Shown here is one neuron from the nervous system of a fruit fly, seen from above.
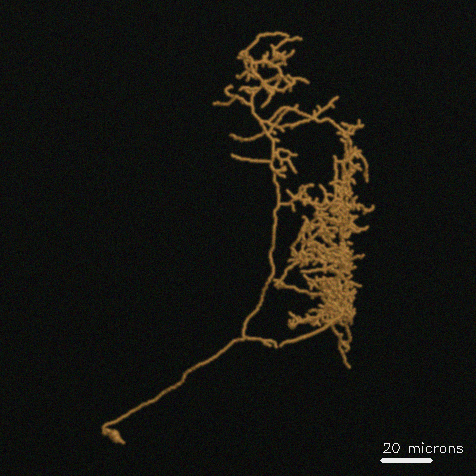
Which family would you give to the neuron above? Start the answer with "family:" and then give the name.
family: hemilineage DL1_dorsal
